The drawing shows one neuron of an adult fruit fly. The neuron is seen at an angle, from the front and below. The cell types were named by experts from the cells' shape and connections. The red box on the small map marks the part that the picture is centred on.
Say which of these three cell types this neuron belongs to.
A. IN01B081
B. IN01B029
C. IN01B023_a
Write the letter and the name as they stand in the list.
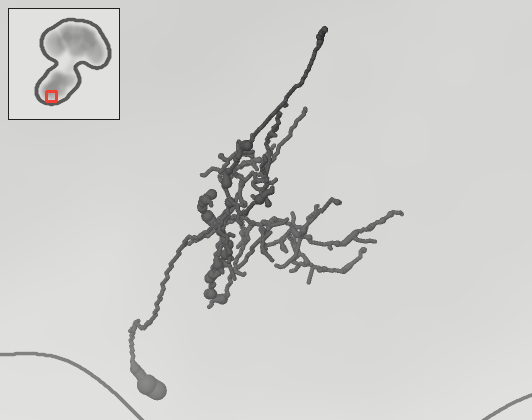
A. IN01B081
